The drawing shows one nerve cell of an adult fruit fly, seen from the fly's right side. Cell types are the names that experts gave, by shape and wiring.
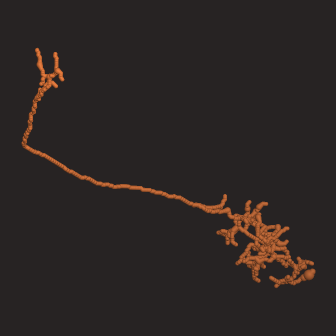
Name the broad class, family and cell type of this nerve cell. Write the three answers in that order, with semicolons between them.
optic-lobe intrinsic neuron; Tm; Tm5c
